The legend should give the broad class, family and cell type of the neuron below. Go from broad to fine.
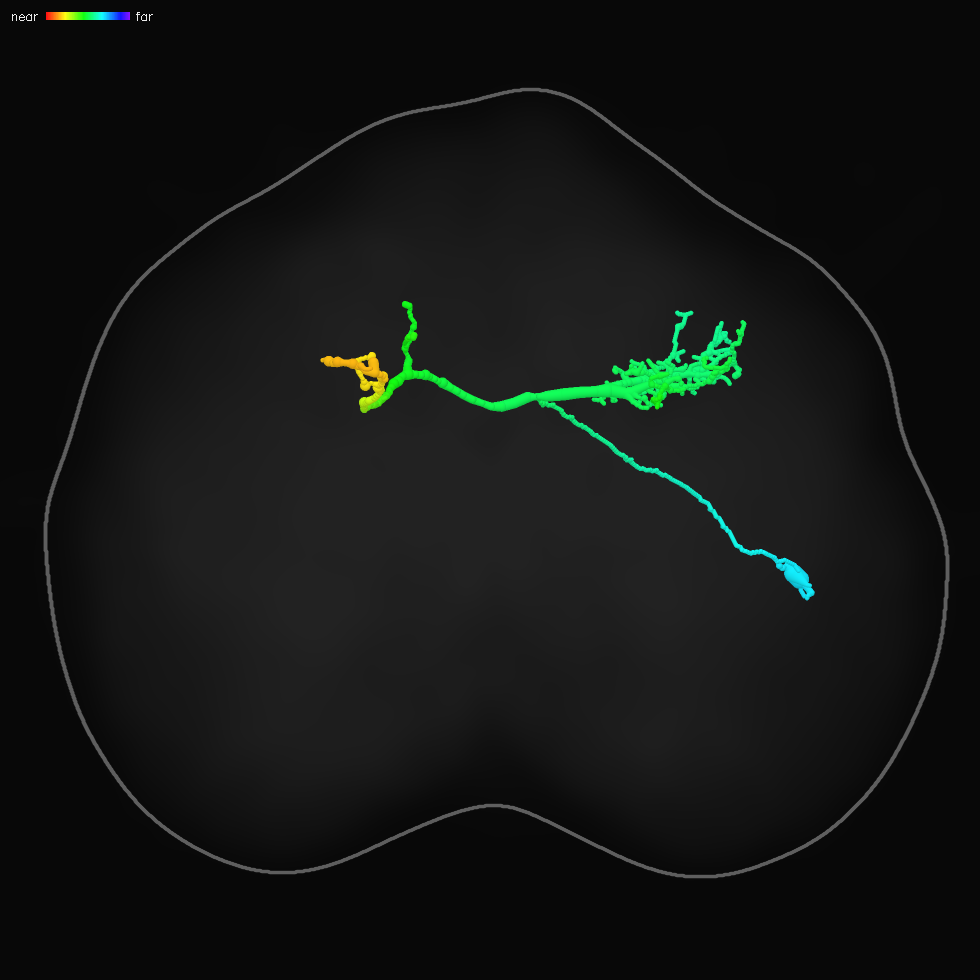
nerve-cord intrinsic neuron; hemilineage 08B; IN08B008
